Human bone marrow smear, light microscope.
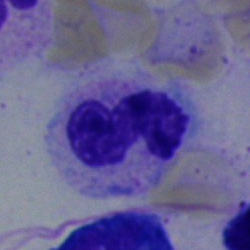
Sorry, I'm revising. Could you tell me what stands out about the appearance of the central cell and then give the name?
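Roughly round in outline, the central cell has a smooth margin. The notch between the two nuclear lobes opens toward the bottom of the cell. No nucleoli are visible. Fine pinkish-violet granules are scattered through the cytoplasm. It is a band neutrophil.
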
